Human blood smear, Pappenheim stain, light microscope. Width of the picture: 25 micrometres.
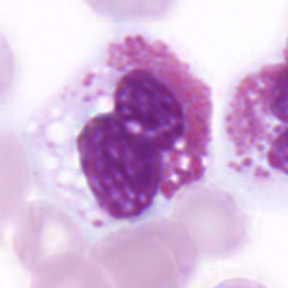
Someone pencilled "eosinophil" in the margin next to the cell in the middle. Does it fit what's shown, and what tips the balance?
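Nucleus: two lobes lie pressed close together, one at the upper right and one at the lower left. The chromatin is dark purple and coarsely clumped, and no nucleoli can be seen. Cytoplasm: many coarse, round, reddish granules, packed most densely on the right side. The left part is pale with scattered clear spaces.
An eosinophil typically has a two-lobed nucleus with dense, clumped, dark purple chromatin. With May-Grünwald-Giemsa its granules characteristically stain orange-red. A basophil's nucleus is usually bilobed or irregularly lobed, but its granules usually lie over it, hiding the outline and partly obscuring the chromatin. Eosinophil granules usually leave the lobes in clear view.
The two lobes would suit both names. The clumped dark purple chromatin and the reddish granules speak for eosinophil. Against basophil, both lobes and their chromatin can be made out rather than being hidden under granules. Verdict: eosinophil fits.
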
